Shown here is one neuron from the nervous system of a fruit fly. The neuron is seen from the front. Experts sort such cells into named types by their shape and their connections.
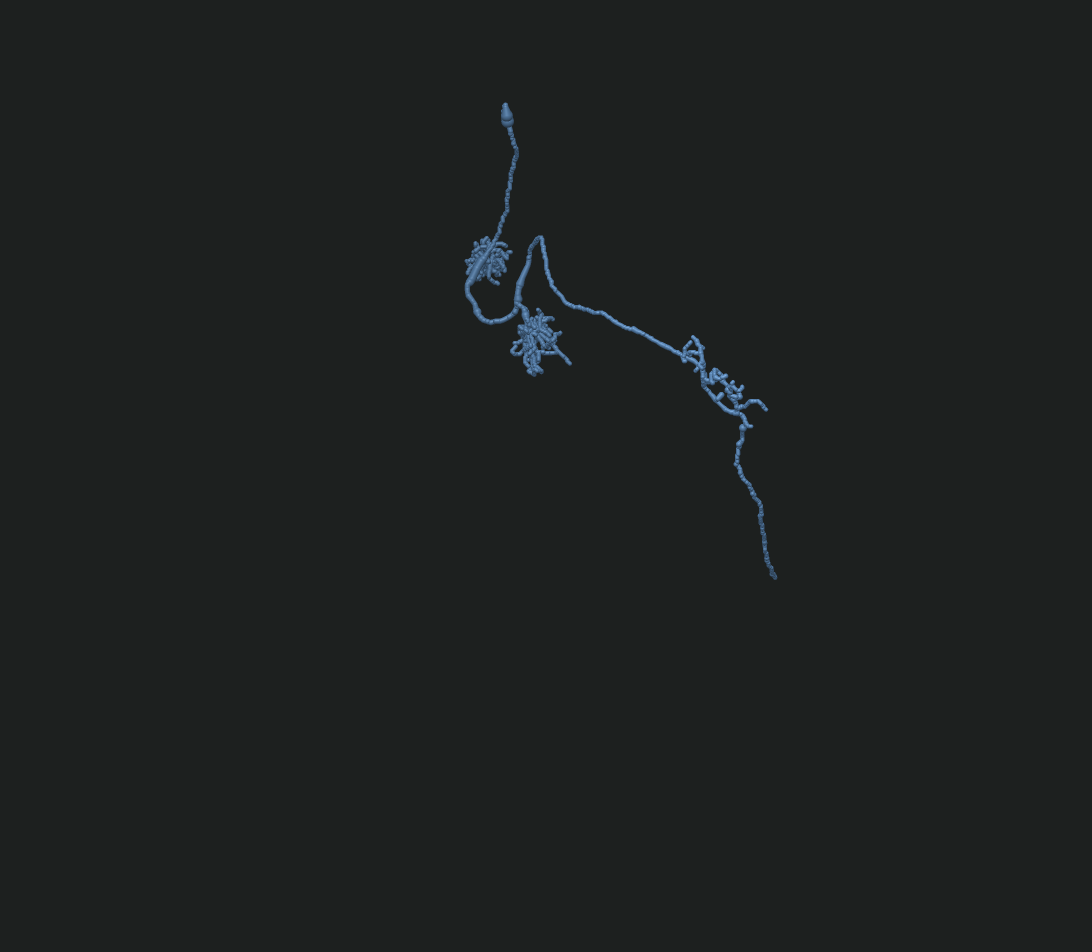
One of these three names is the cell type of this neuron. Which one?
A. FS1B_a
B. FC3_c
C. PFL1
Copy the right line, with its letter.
C. PFL1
